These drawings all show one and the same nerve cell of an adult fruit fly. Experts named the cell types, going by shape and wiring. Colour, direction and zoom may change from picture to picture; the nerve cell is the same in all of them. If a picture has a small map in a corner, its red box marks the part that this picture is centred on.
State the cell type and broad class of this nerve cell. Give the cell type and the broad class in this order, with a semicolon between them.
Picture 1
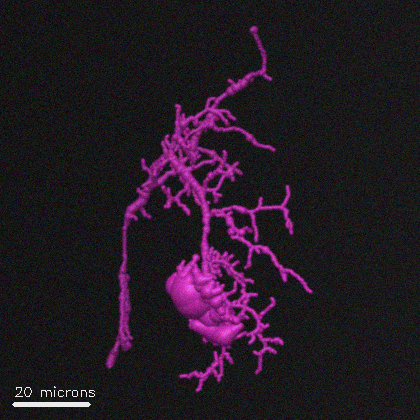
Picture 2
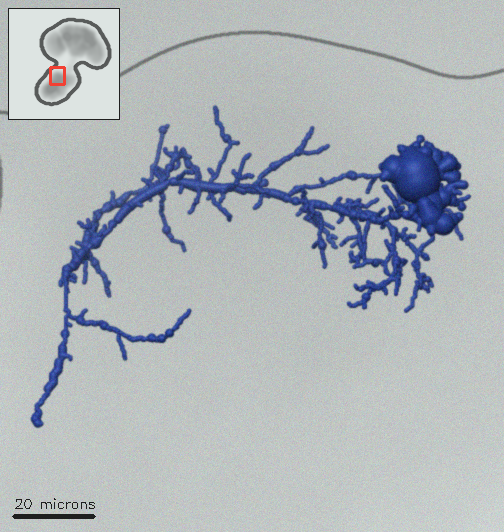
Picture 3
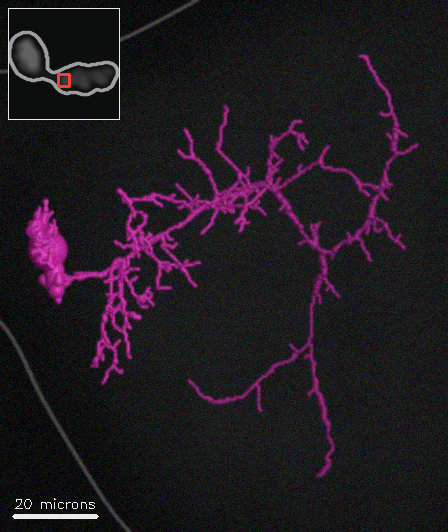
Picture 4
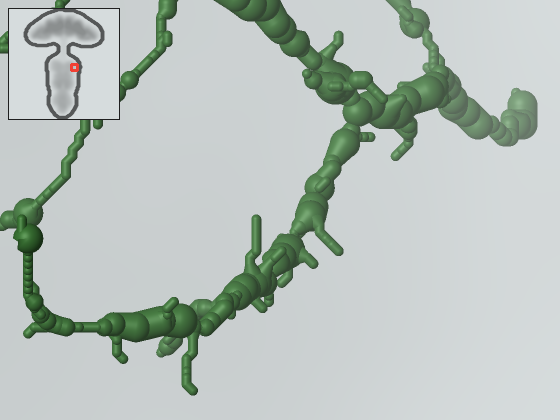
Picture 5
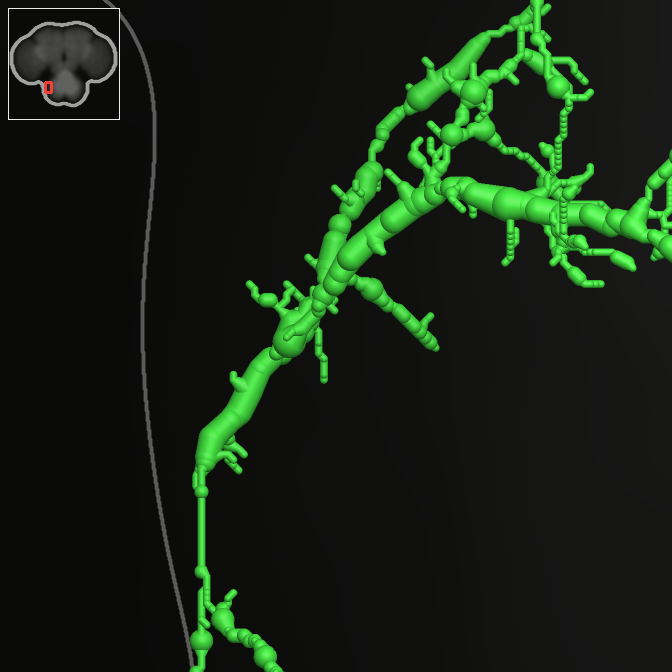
Tr flexor MN; motor neuron of the nerve cord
